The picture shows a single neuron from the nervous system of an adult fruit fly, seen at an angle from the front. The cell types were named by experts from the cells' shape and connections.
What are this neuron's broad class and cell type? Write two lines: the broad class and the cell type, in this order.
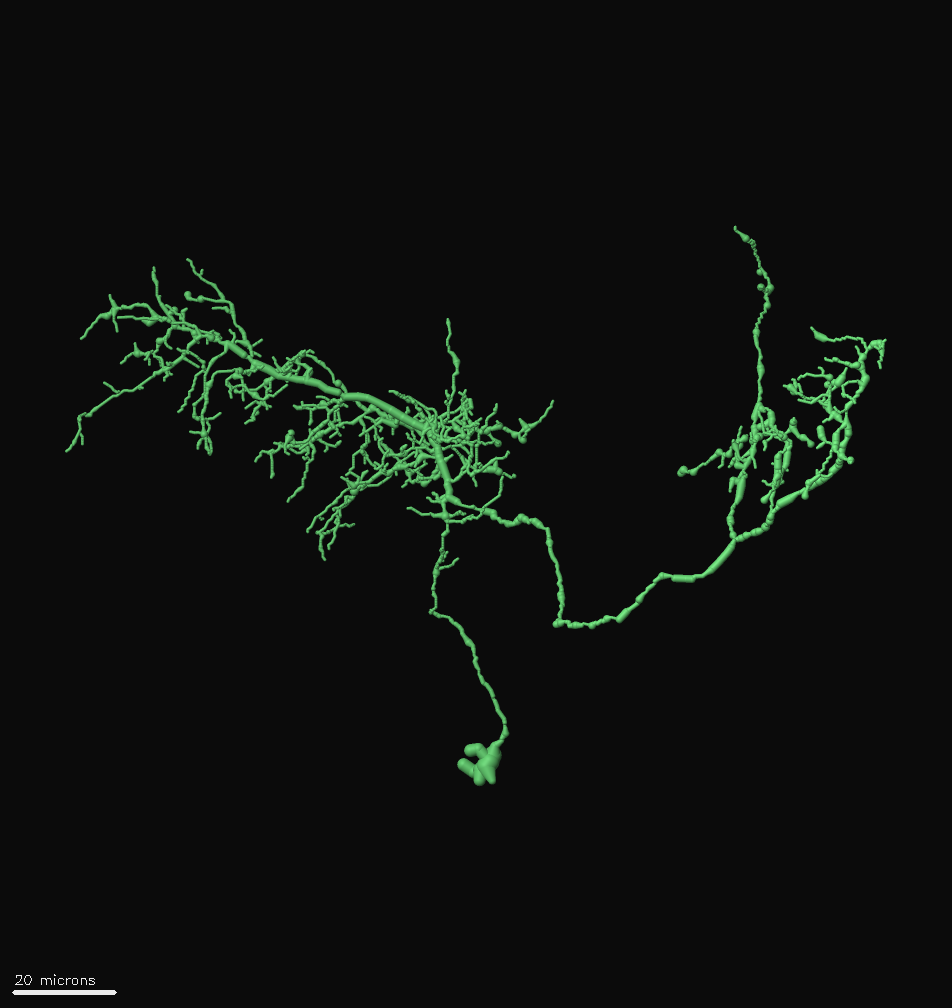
central-brain intrinsic neuron
GNG194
